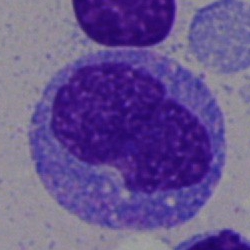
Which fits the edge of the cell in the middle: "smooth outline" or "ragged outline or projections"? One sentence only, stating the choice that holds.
Neither ragged parts nor projections, blebs or tags mark the edge of the cell.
